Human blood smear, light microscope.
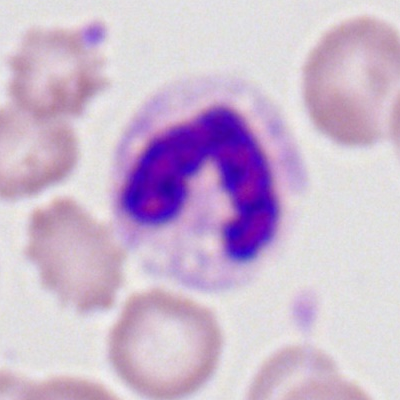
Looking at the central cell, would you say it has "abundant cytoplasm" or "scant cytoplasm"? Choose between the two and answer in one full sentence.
The nucleus is surrounded by broad cytoplasm.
